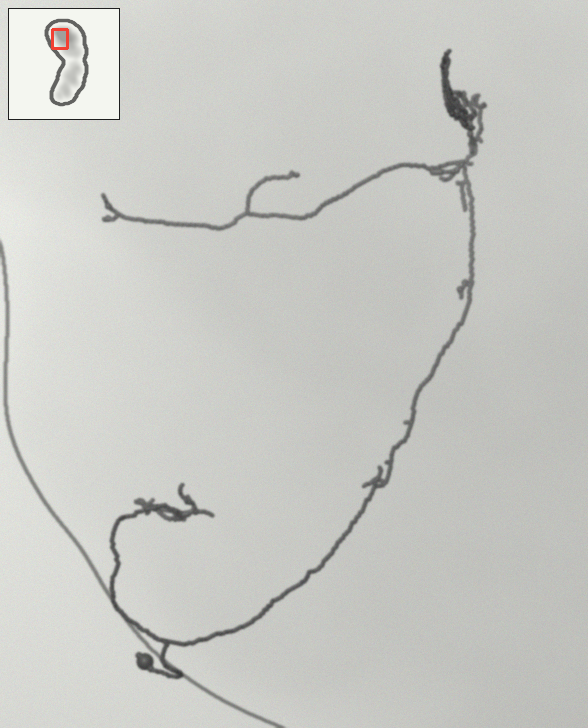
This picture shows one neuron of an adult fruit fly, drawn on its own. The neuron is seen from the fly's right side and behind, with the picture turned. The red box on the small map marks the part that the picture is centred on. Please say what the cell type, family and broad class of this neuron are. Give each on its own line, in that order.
KCab-p
class Kenyon Cell
central-brain intrinsic neuron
